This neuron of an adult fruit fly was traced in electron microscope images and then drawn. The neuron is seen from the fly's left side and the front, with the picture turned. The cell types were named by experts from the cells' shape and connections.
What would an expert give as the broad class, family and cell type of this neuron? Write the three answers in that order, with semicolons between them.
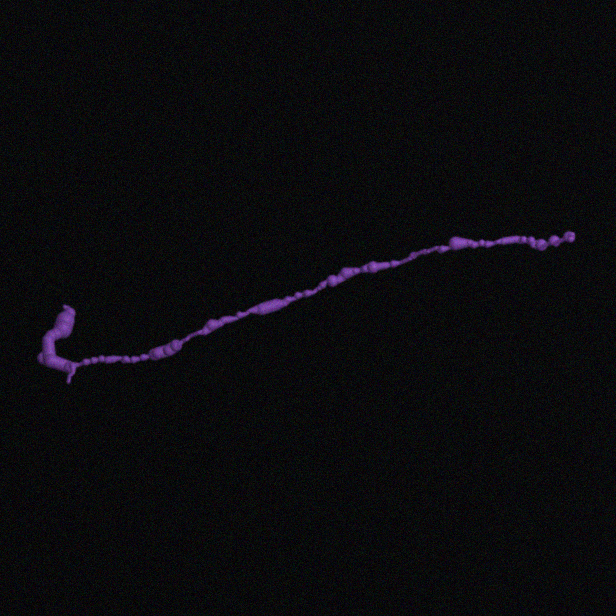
photoreceptor or other optic-lobe sensory neuron; class visual; R8p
